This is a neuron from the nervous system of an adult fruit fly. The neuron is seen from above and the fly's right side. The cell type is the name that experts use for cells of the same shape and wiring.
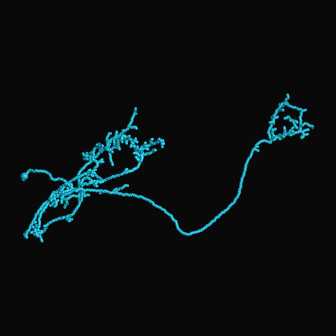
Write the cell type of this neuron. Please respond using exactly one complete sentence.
The cell type this neuron represents is IB071.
